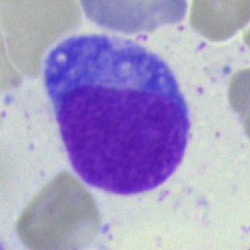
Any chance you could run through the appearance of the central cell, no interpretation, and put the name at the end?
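Taking each point in turn, the outline is oval and the edge smooth. Next, the cytoplasm is deep blue and forms a cap above the nucleus. It holds a few small clear vacuoles. Finally, no granules are visible anywhere in it. The cell is a blast.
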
